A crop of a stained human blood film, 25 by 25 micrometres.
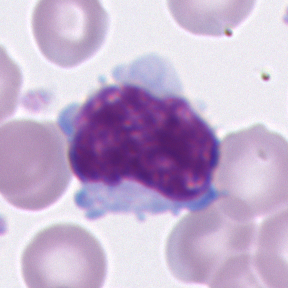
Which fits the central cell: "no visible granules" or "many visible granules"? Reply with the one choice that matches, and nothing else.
No visible granules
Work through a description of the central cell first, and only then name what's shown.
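Measuring about 15 micrometres across, the cell has a nucleus of about 13 by 11 micrometres that fills about 70% of its area. The chromatin is dark purple with scattered paler patches. Pale greyish blue cytoplasm forms a rim that is widest below the nucleus, and its edge is ragged, with small irregular projections. This is a typical lymphocyte.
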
